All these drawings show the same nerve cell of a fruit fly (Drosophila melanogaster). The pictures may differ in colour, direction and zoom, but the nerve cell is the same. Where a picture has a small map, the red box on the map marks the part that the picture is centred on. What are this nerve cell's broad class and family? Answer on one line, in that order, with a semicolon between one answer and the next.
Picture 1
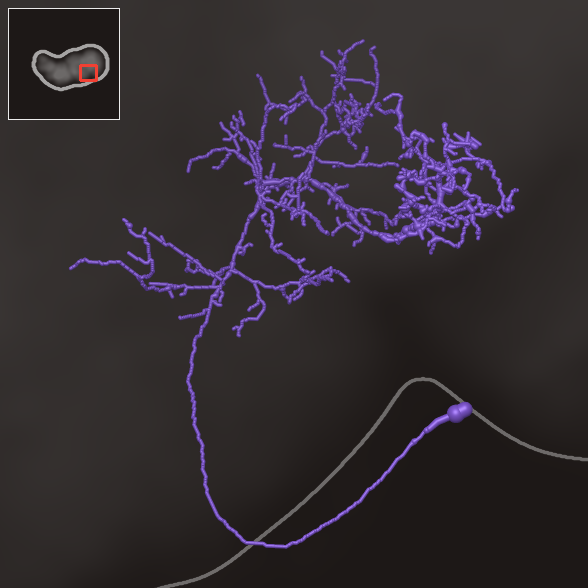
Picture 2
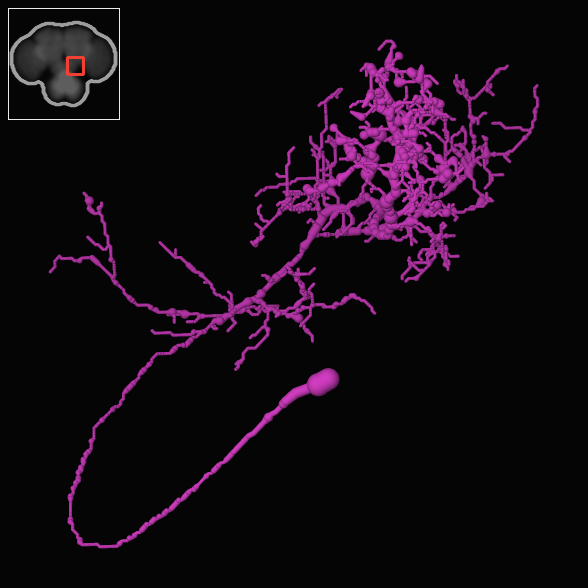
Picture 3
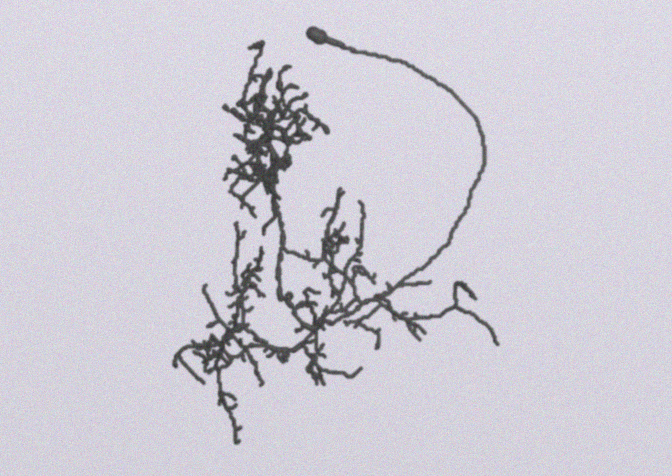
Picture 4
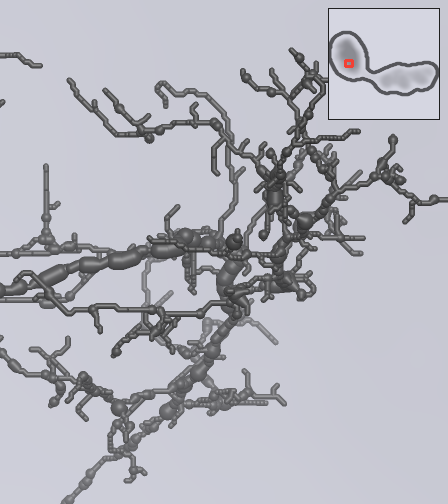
central-brain intrinsic neuron; hemilineage MD3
